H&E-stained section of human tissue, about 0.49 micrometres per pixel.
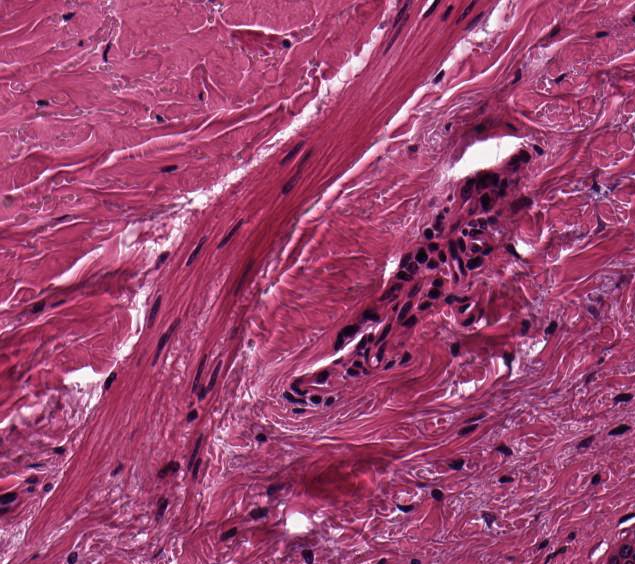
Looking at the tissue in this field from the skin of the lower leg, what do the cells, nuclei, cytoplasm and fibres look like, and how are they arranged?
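Within the band, nuclei are elongated and lie parallel to its long axis. The surrounding stroma consists of dense collagen bundles running in varied directions. Right of the field centre lies a cluster of small, dark, round-to-oval nuclei. No fat cells are present.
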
